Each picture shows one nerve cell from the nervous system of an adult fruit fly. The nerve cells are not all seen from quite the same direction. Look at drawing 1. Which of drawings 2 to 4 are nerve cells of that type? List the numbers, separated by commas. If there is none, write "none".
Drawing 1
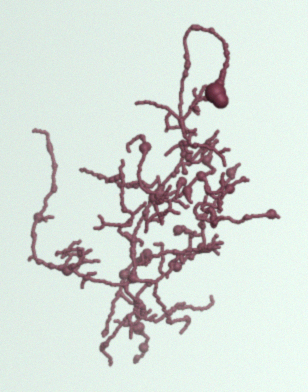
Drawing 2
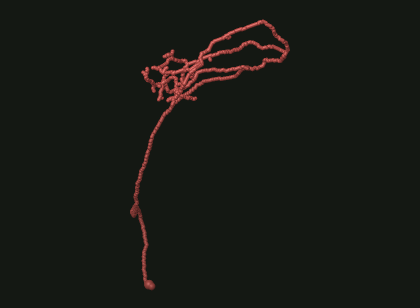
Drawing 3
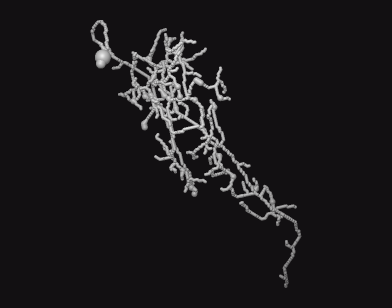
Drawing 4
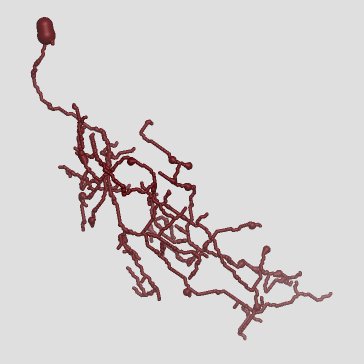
3, 4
